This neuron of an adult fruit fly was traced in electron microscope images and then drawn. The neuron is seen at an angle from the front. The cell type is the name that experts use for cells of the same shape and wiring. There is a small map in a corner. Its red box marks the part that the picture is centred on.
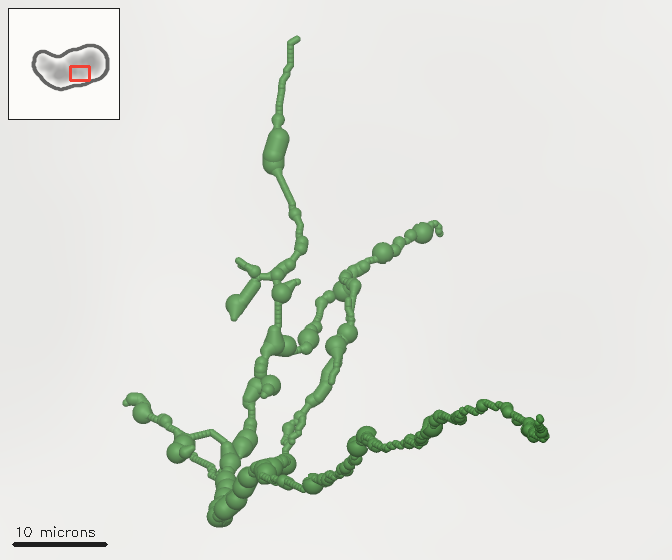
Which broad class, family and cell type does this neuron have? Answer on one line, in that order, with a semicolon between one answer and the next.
sensory neuron entering the brain; class mechanosensory; JO-EV3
